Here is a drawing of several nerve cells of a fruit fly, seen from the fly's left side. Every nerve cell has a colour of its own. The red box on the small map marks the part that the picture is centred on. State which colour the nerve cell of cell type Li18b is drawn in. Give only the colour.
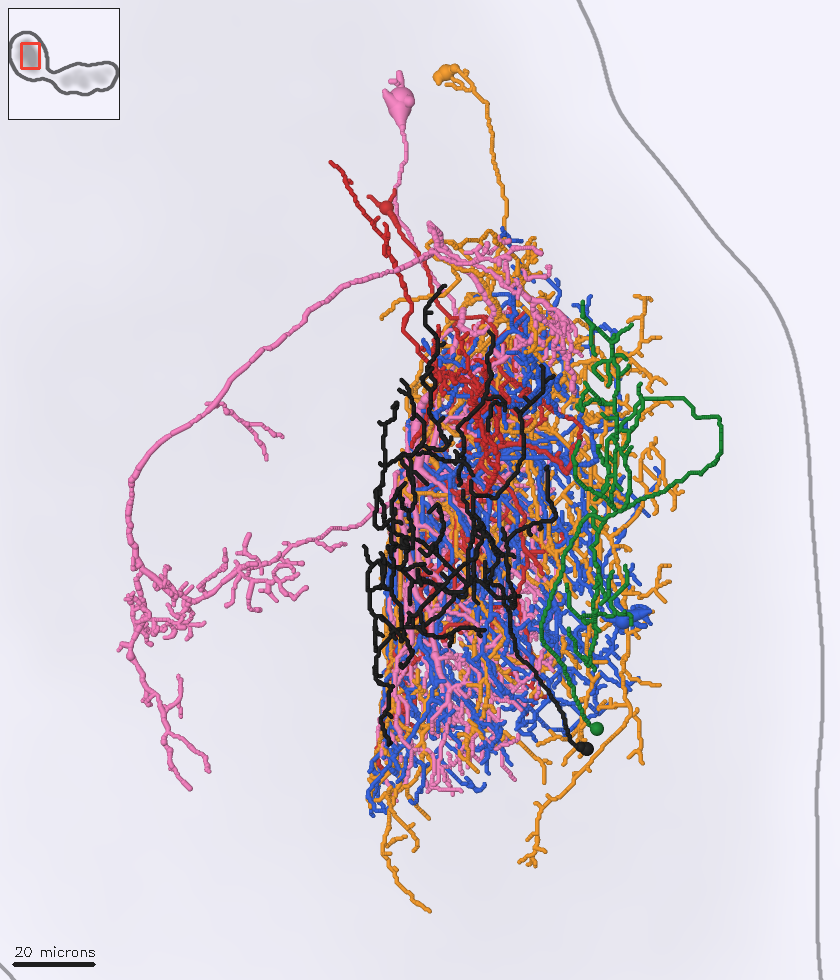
green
